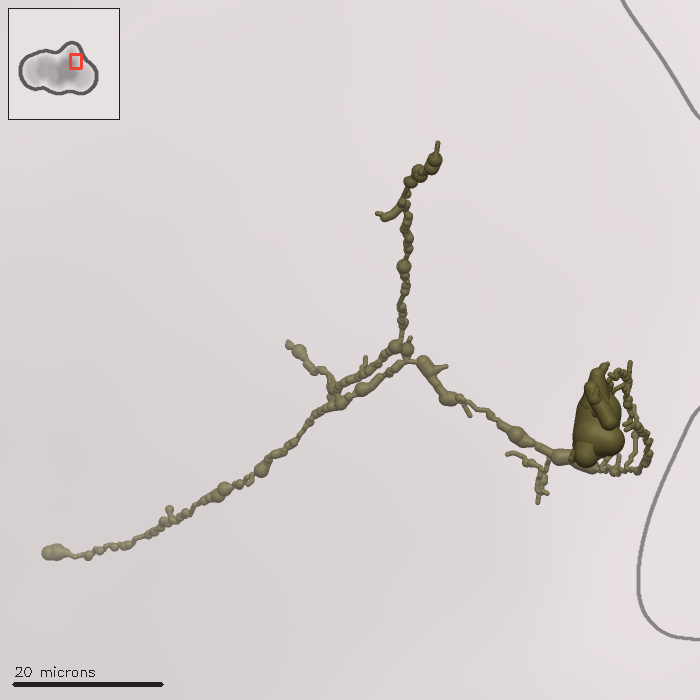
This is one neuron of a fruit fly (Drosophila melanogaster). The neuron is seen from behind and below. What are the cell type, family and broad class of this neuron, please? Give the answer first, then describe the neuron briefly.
Its cell type is ltm MN. The family is hemilineage 15B. It is a motor neuron of the nerve cord. From left to right in the picture it spans about 80 microns. In this view it is wider than it is tall.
